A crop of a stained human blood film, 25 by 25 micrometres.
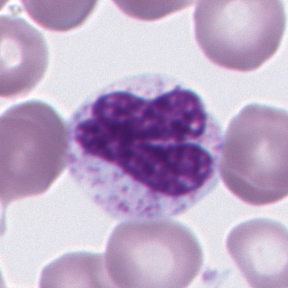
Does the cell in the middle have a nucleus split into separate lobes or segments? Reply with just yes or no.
Yes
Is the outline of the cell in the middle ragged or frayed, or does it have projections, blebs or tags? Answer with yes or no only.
No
